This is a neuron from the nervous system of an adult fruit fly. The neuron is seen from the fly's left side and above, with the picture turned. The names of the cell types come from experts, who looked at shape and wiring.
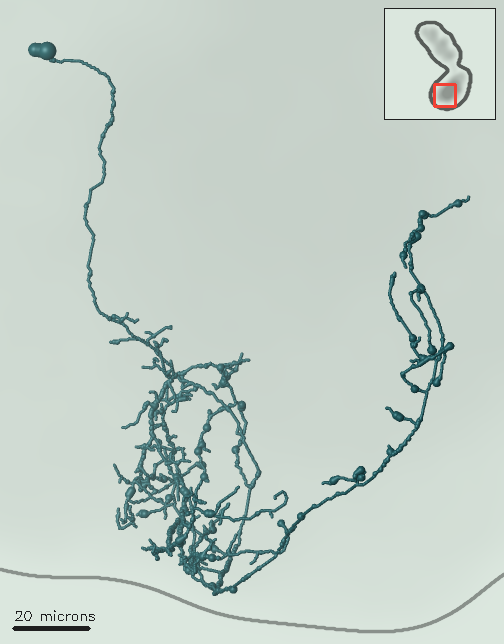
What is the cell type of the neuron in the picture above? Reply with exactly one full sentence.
In terms of cell type, the neuron is pC1_16b.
